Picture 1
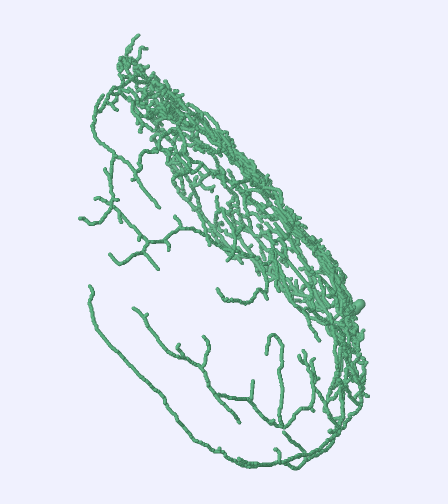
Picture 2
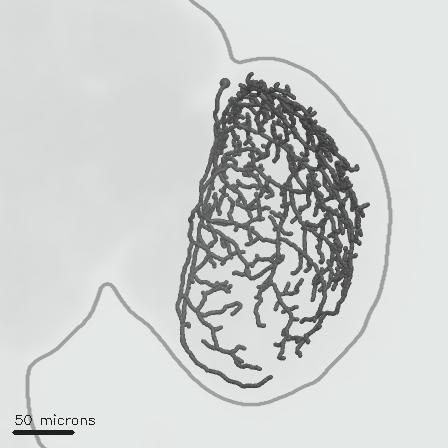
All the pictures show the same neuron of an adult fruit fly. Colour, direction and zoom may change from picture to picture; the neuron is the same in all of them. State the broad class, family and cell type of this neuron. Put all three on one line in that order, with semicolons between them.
optic-lobe intrinsic neuron; Cm; Cm30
